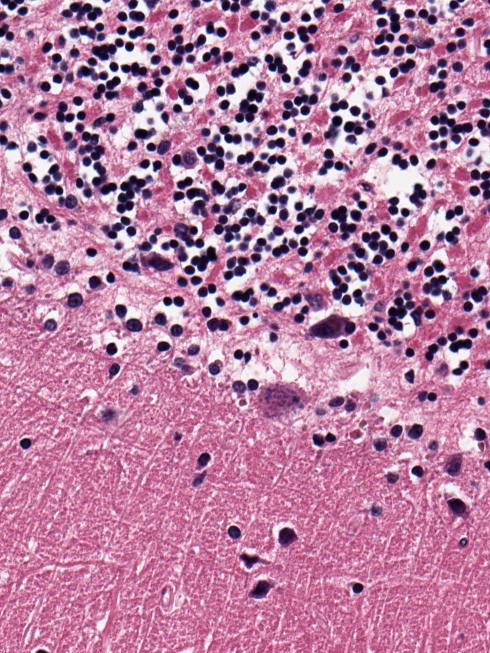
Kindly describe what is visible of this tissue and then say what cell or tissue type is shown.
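The field looks split: densely cellular above, pale pink and sparse below. Above, small round dark nuclei crowd, cytoplasm barely visible. A few large neuron cell bodies, purplish, lie singly on the border. Below, fine fibrillar neuropil holds scattered small dark nuclei. This is cerebellum.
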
